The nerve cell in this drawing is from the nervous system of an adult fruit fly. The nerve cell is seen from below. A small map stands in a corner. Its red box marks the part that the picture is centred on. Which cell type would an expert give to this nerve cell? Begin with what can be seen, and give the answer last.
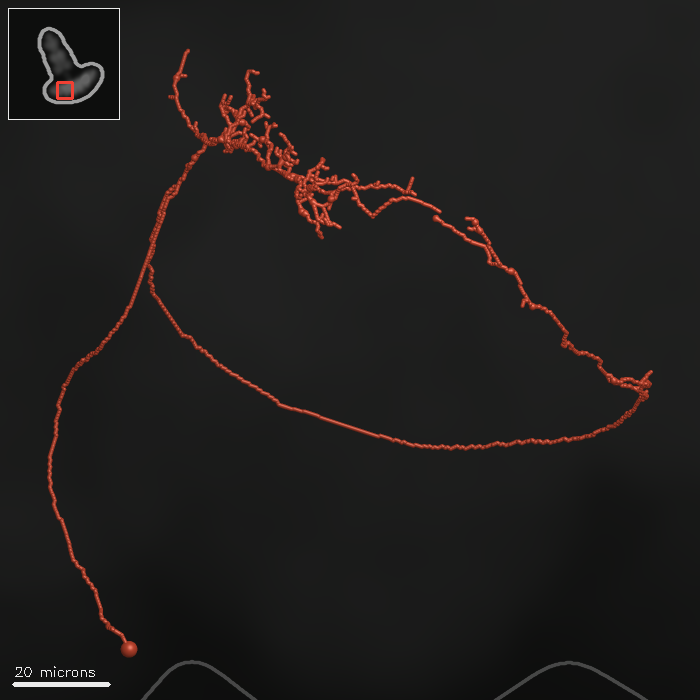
The cell body can be seen at the lower left of the picture. By the scale bar it is about 130 microns wide in this view. The picture shows dozens of branch ends. Its broad class is central-brain intrinsic neuron. Its cell type is CB3760.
